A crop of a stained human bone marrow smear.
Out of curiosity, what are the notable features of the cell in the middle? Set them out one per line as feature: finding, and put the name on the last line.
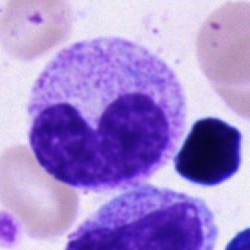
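Nucleus: notched from its upper edge, so I'd call it kidney-shaped
Position: the nucleus sits in the lower half of the cell
Chromatin: stains dark purple
Cytoplasm: fine purple granules scattered all through it
Name: metamyelocyte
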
